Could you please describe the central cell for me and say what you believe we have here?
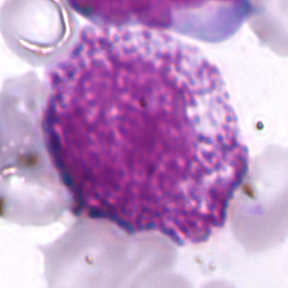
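The cell is roughly round, its edge made bumpy by granules. At that edge the granules stand out as separate dots. On the right side lies a paler patch with fewer granules. The image is slightly blurred, so the granule edges appear soft. This is a promyelocyte.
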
